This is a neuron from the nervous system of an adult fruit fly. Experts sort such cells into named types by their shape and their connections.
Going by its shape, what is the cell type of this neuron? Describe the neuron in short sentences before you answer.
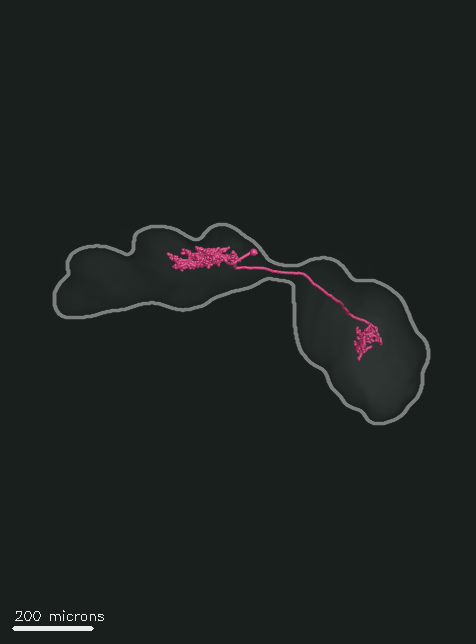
The cell body is in the middle of the picture. By the scale bar it is about 550 microns wide in this view. It is an ascending neuron. It is of cell type AN07B018.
